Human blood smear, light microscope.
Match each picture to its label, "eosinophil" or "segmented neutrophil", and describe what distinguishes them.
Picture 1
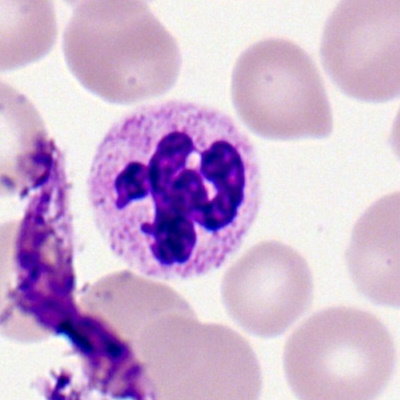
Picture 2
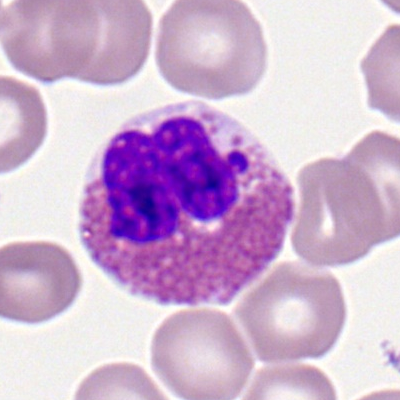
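Picture 1 shows a segmented neutrophil, and picture 2 shows an eosinophil. First, granules: picture 1 has fine lilac-pink granules in plentiful pale pink-lilac cytoplasm; picture 2 is packed with round pink-orange granules, densest in the lower half, leaving a thin paler rim above the nucleus.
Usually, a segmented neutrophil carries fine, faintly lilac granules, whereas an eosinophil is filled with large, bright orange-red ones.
Second, nucleus: picture 1 has several joined lobes; picture 2 has joined lobes in the upper half of the cell.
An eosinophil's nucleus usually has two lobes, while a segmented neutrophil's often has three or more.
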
